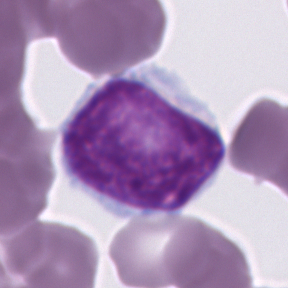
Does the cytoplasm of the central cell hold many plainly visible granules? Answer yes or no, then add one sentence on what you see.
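No. No granules are seen in the cytoplasm.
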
